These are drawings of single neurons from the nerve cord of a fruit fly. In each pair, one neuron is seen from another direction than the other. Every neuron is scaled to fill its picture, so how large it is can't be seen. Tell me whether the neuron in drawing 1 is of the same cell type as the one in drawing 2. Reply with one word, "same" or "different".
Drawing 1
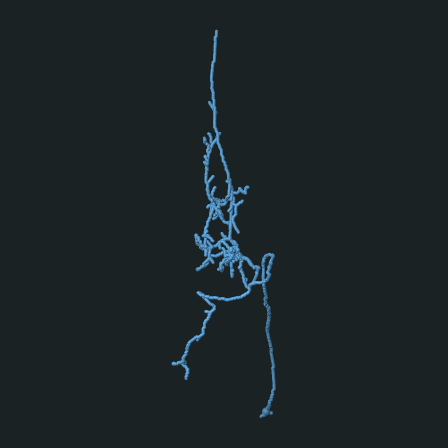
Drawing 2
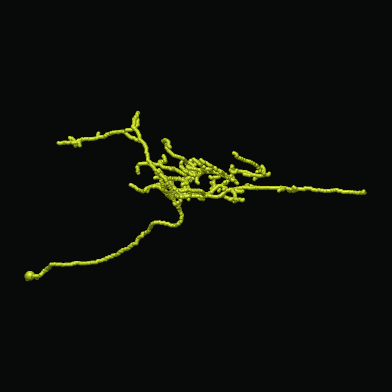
same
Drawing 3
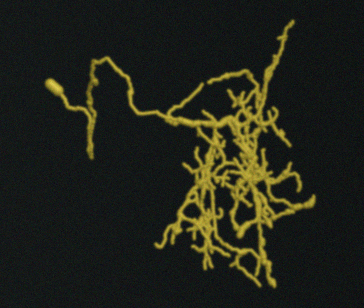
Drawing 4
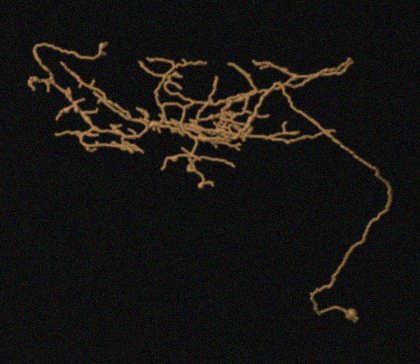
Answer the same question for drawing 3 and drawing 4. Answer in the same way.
same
